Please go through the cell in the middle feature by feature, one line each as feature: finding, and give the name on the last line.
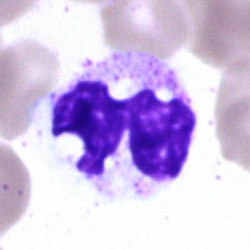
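Nucleus: two large lobes, side by side
Chromatin: dark purple, coarsely clumped
Granules: fine, pink-violet, scattered through cytoplasm
Crowding: greatest in upper cytoplasm
Name: segmented neutrophil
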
